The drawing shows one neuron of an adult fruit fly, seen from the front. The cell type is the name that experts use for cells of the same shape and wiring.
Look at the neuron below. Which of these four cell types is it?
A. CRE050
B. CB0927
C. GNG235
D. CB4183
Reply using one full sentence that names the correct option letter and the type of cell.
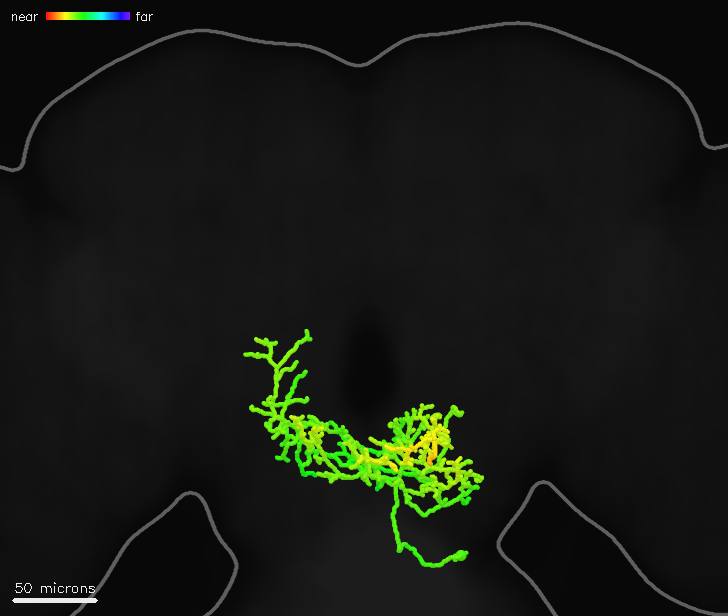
Identified by cell type, the neuron is GNG235 from option C.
